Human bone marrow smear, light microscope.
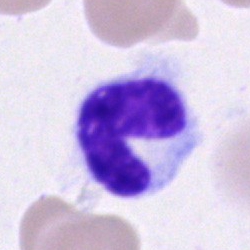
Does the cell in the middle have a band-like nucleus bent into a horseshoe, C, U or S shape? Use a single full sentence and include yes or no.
Yes, a curved band without separate lobes is the shape of the nucleus.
